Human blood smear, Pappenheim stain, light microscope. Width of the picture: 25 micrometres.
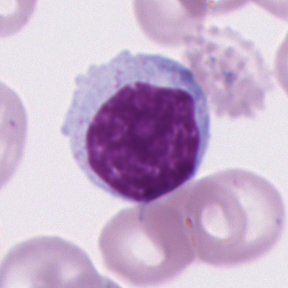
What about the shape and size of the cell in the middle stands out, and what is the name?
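Measured across, the cell is about 13 micrometres, and its round nucleus is about 10 micrometres, filling about 60% of the cell's area. The nucleus sits off-centre toward the lower right, so the widest band of cytoplasm lies at the upper left. Its chromatin is dark purple and coarsely clumped, with paler streaks running between the clumps. The cytoplasm is pale blue, with a few fine reddish-purple granules scattered through it. This is a typical lymphocyte.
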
